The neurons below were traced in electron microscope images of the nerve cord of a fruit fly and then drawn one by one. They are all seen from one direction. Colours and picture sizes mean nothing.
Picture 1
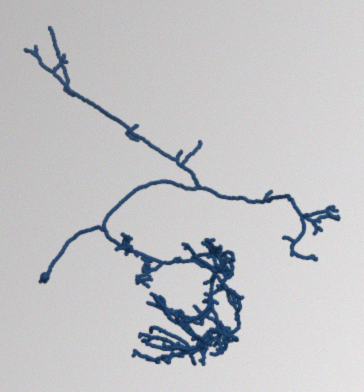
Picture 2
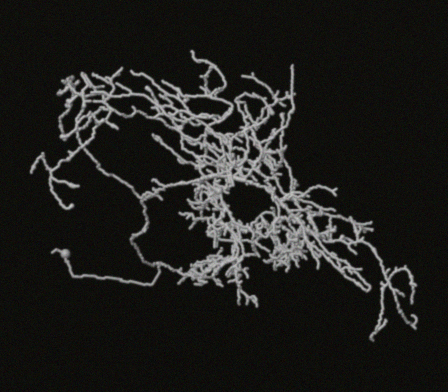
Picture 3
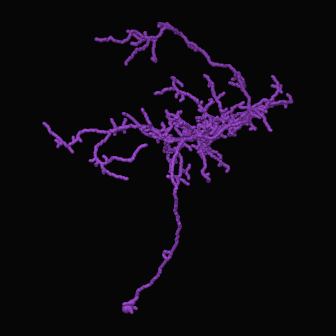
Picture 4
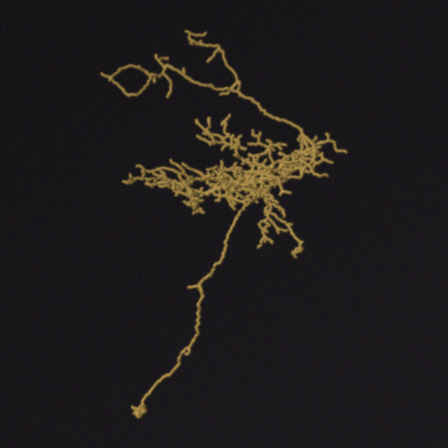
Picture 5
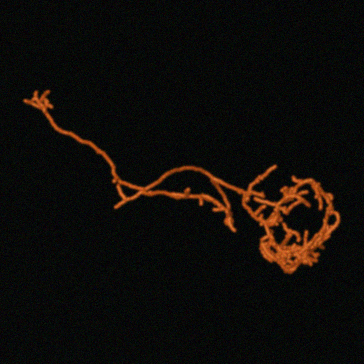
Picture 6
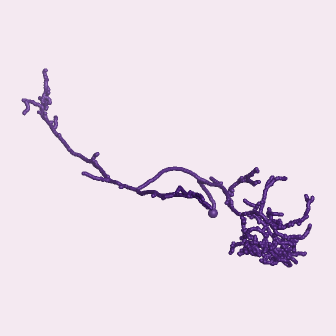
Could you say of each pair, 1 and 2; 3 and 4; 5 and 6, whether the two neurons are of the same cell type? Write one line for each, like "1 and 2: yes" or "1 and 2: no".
1 and 2: no
3 and 4: yes
5 and 6: yes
